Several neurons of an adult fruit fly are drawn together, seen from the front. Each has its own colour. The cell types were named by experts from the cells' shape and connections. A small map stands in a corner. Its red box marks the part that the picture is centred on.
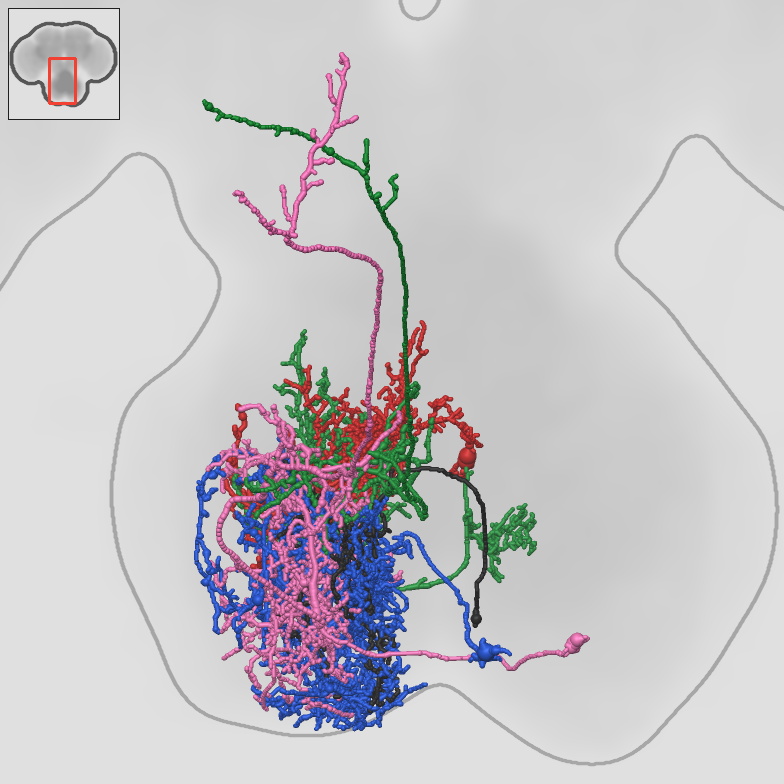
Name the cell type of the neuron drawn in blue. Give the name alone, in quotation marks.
"IN26X001"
